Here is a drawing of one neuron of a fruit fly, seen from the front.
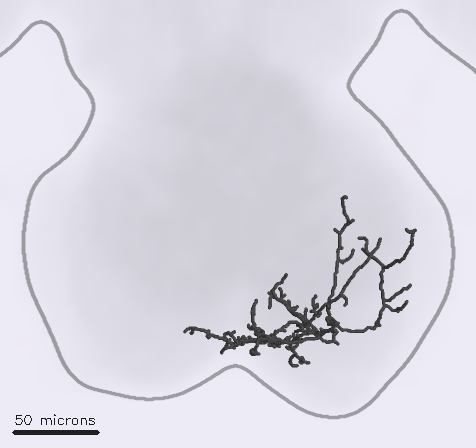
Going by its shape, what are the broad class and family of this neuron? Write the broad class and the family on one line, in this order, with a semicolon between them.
nerve-cord intrinsic neuron; hemilineage 14A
